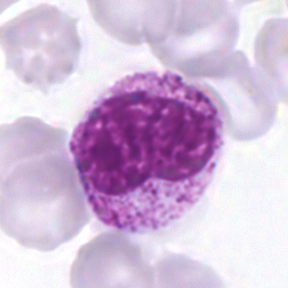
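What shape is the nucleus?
Kidney-shaped, notched on its lower side, filling the upper part of the cell above a wider band of cytoplasm.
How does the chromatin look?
Dark purple and coarsely clumped, with paler streaks between the clumps.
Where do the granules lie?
Many small purple ones are scattered through the cytoplasm and over the nucleus.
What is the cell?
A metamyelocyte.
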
